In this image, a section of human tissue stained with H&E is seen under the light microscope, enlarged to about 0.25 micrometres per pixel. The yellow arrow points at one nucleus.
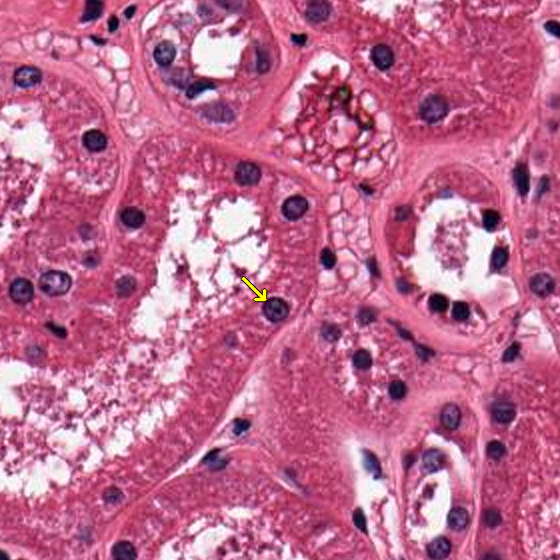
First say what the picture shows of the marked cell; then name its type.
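The nucleus is round and dark, with a smooth outline and a thin pale rim around it. The nucleus is about the same size as the other nuclei in the same tubule wall. The nucleus sits at the outer side of the cell, close to the pink border of the tubule, away from the lumen. The marked nucleus belongs to a proximal tubule cell.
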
